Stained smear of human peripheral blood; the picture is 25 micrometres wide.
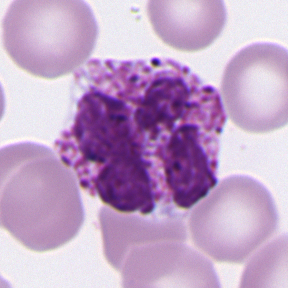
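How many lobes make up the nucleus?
Four, each separate from the others.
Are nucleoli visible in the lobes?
No.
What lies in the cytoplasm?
Coarse reddish-purple granules, scattered throughout.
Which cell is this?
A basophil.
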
